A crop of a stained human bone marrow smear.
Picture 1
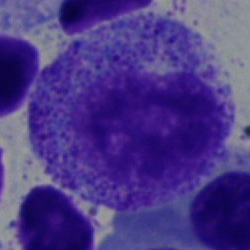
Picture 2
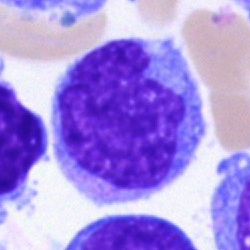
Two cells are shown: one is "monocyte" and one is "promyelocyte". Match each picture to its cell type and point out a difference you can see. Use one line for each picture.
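Picture 1 is a promyelocyte. The cytoplasm is packed with numerous purple granules.
Picture 2 is a monocyte. No distinct granules are seen in the cytoplasm.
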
